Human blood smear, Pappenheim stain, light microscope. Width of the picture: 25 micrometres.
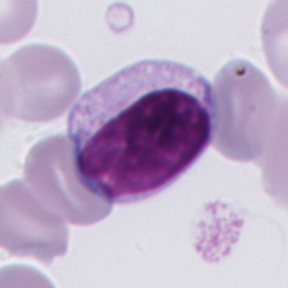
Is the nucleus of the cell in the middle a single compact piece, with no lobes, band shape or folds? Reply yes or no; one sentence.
Yes, the nucleus is neither lobed nor folded but one compact round, oval or kidney-shaped mass.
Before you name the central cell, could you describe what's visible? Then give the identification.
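Look first at the edge of the cell: its surface shows no projections. Now find the nucleus, set off-centre toward the lower right. The cytoplasm around it is pale lilac, and you will see no vacuoles there. This is a large granular lymphocyte.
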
